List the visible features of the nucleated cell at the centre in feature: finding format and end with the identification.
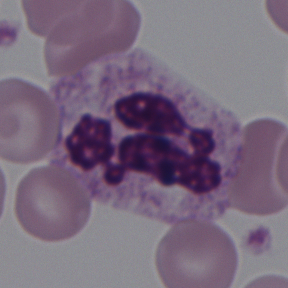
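Nucleus: divided into several separate lobes
Chromatin: dark purple, coarsely clumped
Cytoplasm: abundant, pale pinkish-lilac
Granules: fine, lilac, scattered throughout the cytoplasm
Name: segmented neutrophil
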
